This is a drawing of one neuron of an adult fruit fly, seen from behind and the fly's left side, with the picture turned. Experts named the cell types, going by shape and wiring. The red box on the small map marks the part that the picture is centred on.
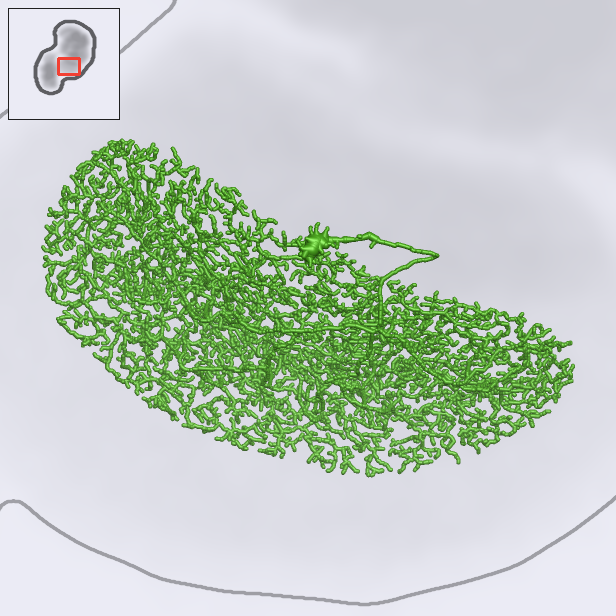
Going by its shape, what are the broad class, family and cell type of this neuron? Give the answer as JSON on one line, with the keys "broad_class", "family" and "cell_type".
{"broad_class": "optic-lobe intrinsic neuron", "family": "LPi", "cell_type": "LPi2b"}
